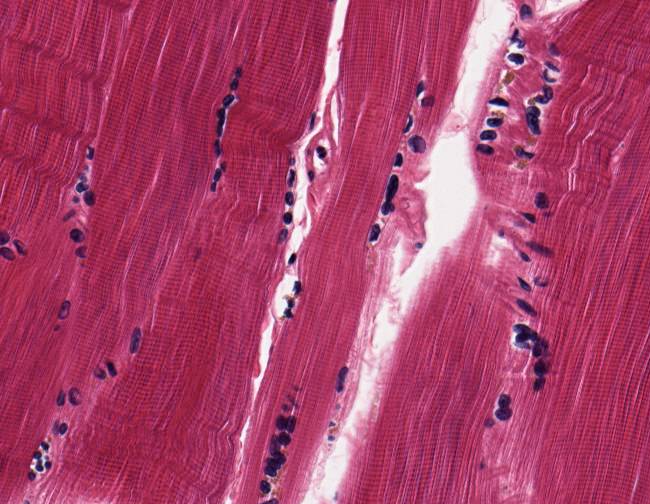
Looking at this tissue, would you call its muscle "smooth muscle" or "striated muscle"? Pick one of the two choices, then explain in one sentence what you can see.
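Striated muscle. The fibres show fine, regular cross-striations running across their length throughout the field.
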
